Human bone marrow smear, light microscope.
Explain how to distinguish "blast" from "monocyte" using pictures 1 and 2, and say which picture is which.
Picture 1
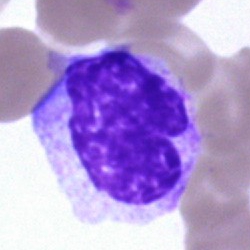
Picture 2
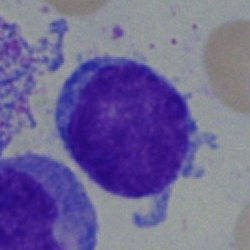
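In picture 2 you see a blast; the cell in picture 1 is a monocyte. Start with the outlines: the monocyte's is irregular and somewhat angular, while the blast's is round. In the monocyte the cytoplasm is pale lilac-grey and forms a moderate rim, widest on the left and lower side; in the blast it is a narrow deep-blue rim, widest on the left.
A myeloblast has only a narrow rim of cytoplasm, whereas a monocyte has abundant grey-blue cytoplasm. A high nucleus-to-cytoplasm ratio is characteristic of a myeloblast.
No distinct nucleolus stands out in the monocyte's nucleus.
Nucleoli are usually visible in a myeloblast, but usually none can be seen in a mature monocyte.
The blast's chromatin is dark purple and finely stippled, without coarse clumps, and its cytoplasm holds no visible granules. The monocyte's cytoplasm shows no vacuoles. Small ragged blue projections extend from the lower right edge of the blast, and pale red cells press against the monocyte along its top and right side.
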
